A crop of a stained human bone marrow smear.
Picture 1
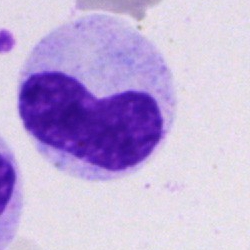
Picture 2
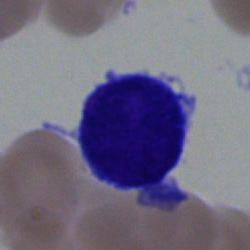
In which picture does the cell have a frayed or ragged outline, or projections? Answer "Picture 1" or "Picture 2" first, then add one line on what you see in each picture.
Picture 2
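In picture 1: The cell outline is round and smooth.
In picture 2: Small irregular pale-blue tags project from the cell surface, the largest at the lower edge.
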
